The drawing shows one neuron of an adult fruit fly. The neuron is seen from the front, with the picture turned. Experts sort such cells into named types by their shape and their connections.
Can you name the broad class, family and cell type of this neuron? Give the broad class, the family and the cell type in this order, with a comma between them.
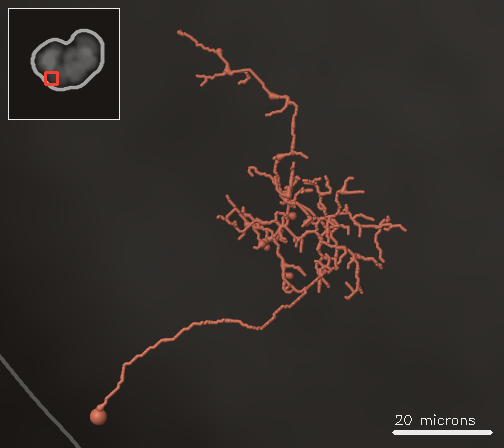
optic-lobe intrinsic neuron, Cm, Cm6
